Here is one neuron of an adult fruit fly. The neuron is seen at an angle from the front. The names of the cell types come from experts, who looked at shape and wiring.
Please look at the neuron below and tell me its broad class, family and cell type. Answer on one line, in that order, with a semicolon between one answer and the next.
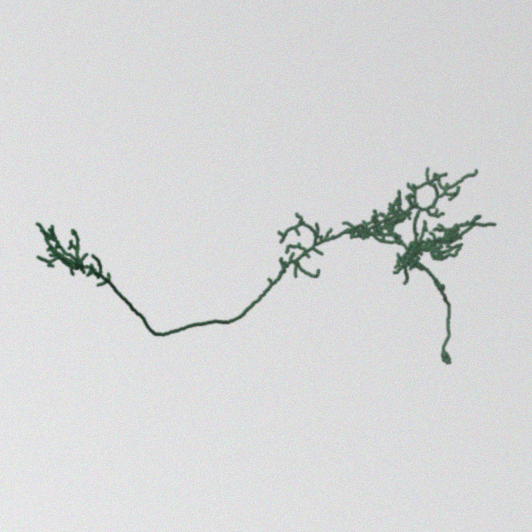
ascending neuron; hemilineage 06B; AN06B051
